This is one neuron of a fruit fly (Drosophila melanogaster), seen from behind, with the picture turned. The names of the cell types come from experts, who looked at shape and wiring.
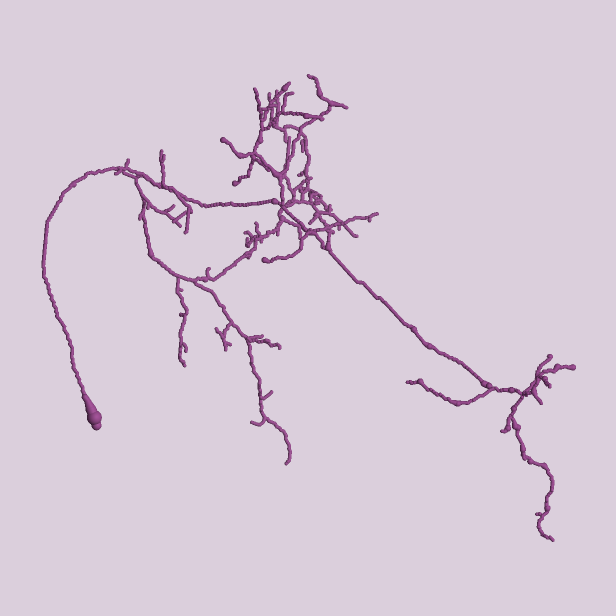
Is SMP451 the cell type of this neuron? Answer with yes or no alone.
yes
